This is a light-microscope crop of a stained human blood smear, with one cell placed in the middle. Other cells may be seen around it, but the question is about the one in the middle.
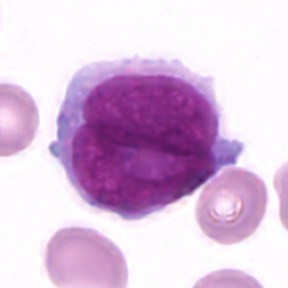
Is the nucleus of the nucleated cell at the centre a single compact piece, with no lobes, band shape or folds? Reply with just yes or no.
No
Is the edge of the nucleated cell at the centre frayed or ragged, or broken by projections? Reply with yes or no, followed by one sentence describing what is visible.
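Yes. The cell outline is irregular, with small ragged projections along its edges.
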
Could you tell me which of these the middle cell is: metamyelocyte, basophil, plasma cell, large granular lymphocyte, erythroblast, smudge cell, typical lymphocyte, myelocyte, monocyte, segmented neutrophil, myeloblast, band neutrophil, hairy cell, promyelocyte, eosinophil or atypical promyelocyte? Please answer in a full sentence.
The cell centered in this field of view is an atypical promyelocyte.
